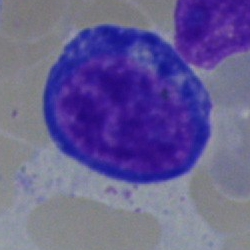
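Proerythroblast in a stained bone marrow smear: the cytoplasm, as I see it, stains a deep, intense blue and shows no visible granules. Its rim looks broader on the upper right side than on the lower left, and beside the nucleus at the upper right there is a paler zone.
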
